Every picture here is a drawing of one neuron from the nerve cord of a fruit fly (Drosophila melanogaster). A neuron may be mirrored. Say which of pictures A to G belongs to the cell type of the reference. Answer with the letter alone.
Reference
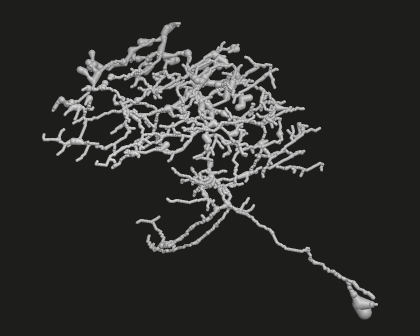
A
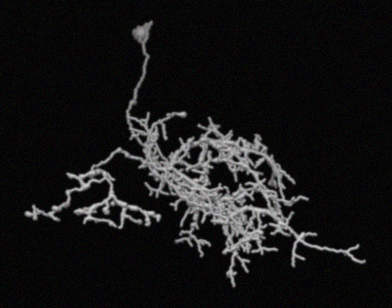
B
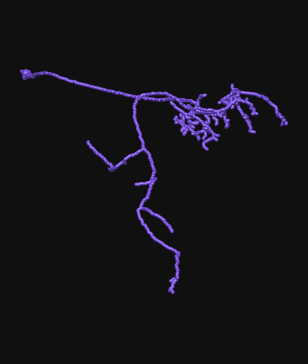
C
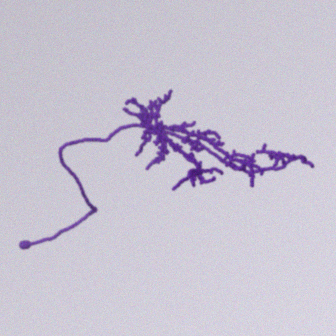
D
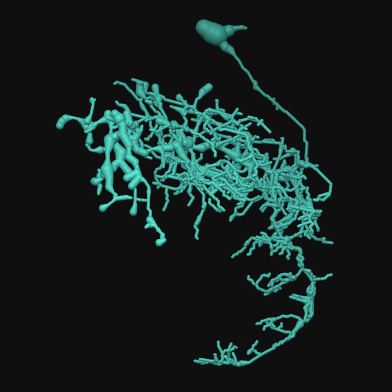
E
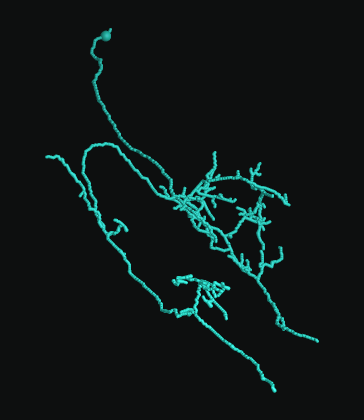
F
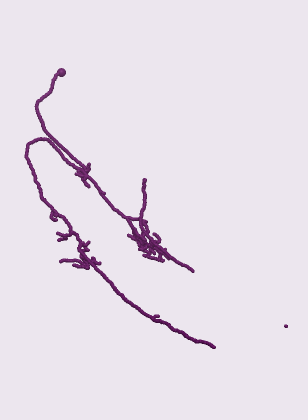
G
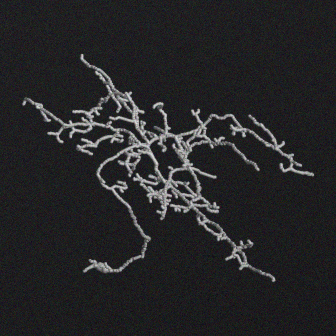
D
